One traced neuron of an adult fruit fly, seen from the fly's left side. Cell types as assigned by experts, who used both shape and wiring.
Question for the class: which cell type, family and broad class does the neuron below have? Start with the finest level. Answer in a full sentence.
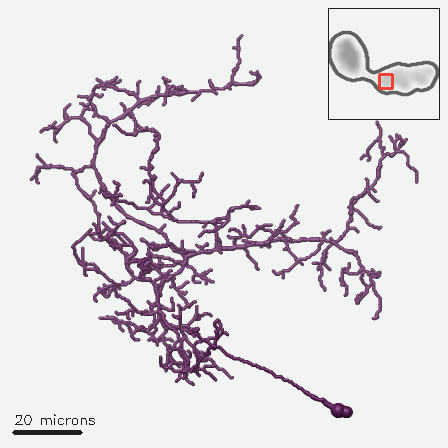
Type IN13B028 of hemilineage 13B, a nerve-cord intrinsic neuron.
